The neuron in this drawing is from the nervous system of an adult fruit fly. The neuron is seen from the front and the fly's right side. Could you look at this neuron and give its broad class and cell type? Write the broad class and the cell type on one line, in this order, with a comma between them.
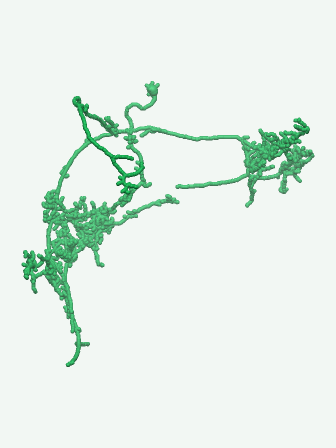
central-brain intrinsic neuron, aMe24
